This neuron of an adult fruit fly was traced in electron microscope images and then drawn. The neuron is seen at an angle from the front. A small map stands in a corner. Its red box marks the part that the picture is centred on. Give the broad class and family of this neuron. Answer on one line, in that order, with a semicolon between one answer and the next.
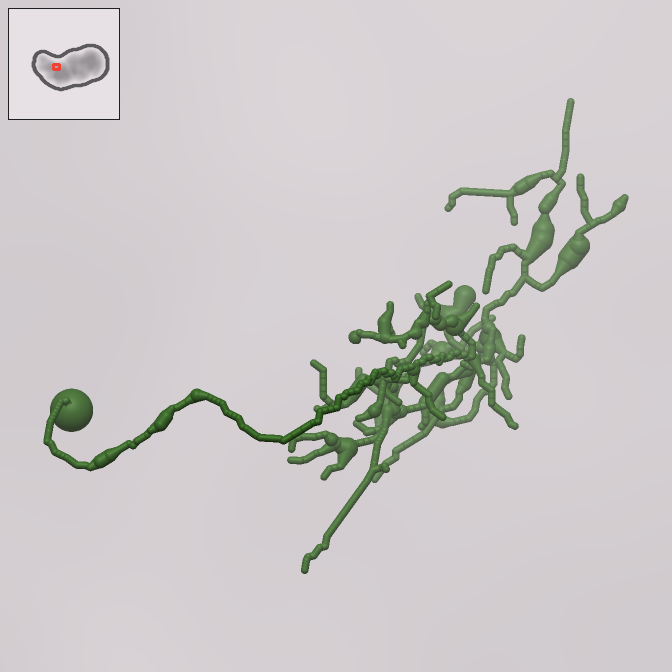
optic-lobe intrinsic neuron; Mi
